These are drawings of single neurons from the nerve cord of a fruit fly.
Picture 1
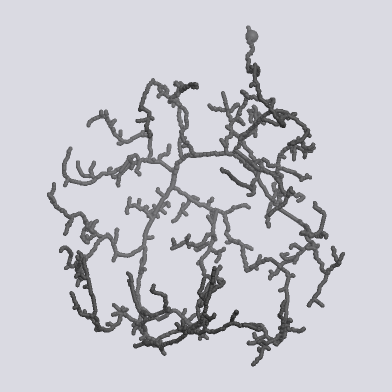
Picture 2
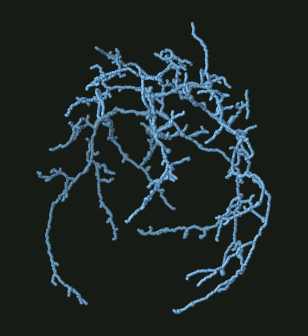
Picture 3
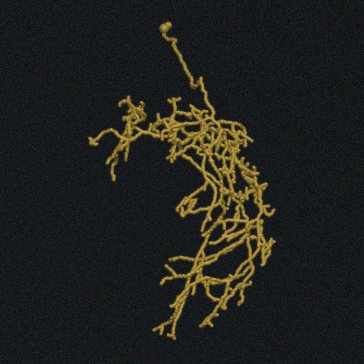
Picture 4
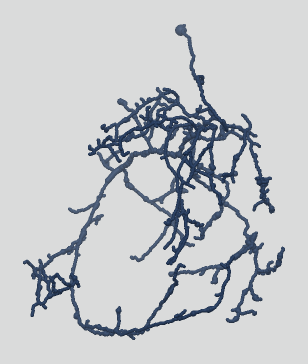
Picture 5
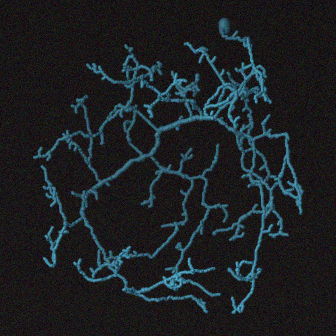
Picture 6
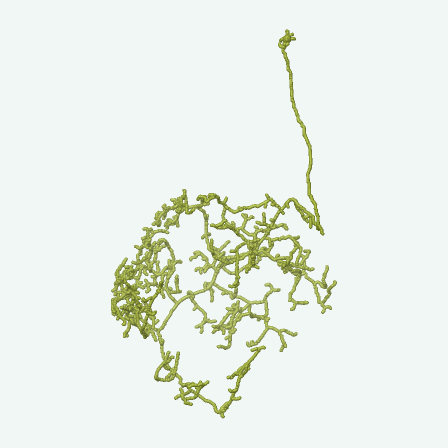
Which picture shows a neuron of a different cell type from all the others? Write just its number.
6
